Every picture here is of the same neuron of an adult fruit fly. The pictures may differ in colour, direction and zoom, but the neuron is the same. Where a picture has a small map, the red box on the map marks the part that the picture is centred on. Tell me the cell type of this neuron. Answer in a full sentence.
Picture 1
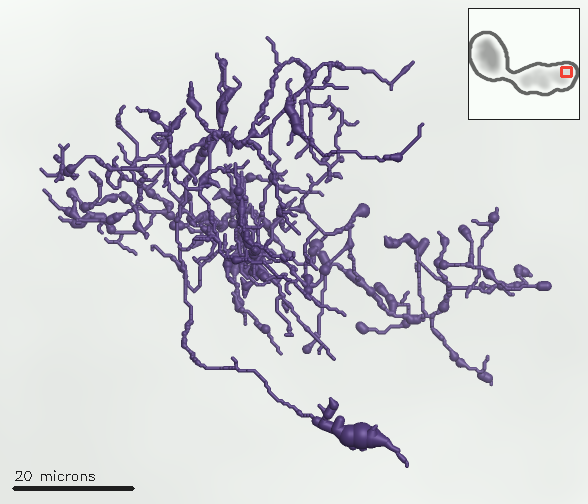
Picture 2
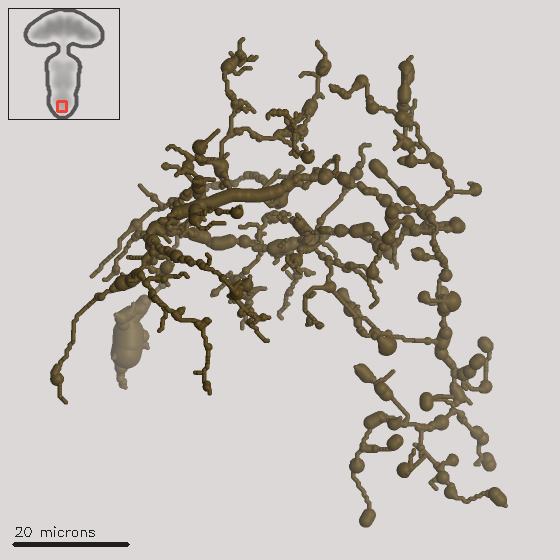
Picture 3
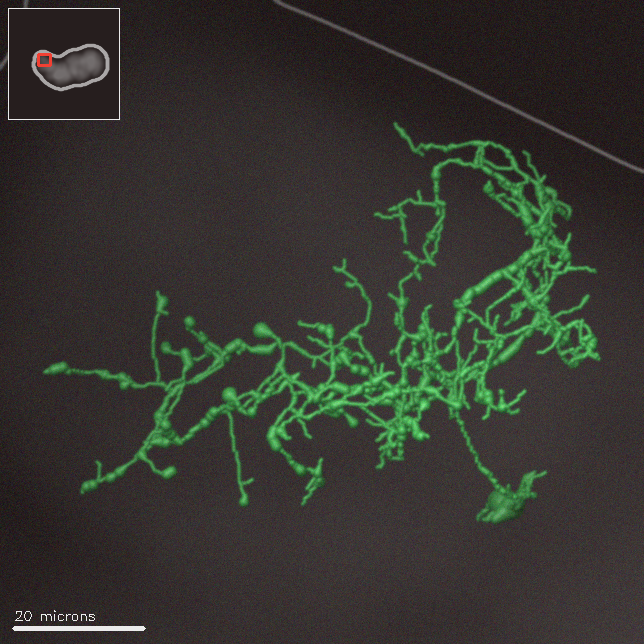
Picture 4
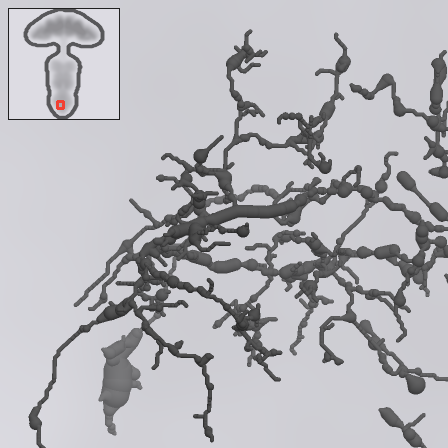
The cell type is INXXX258.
